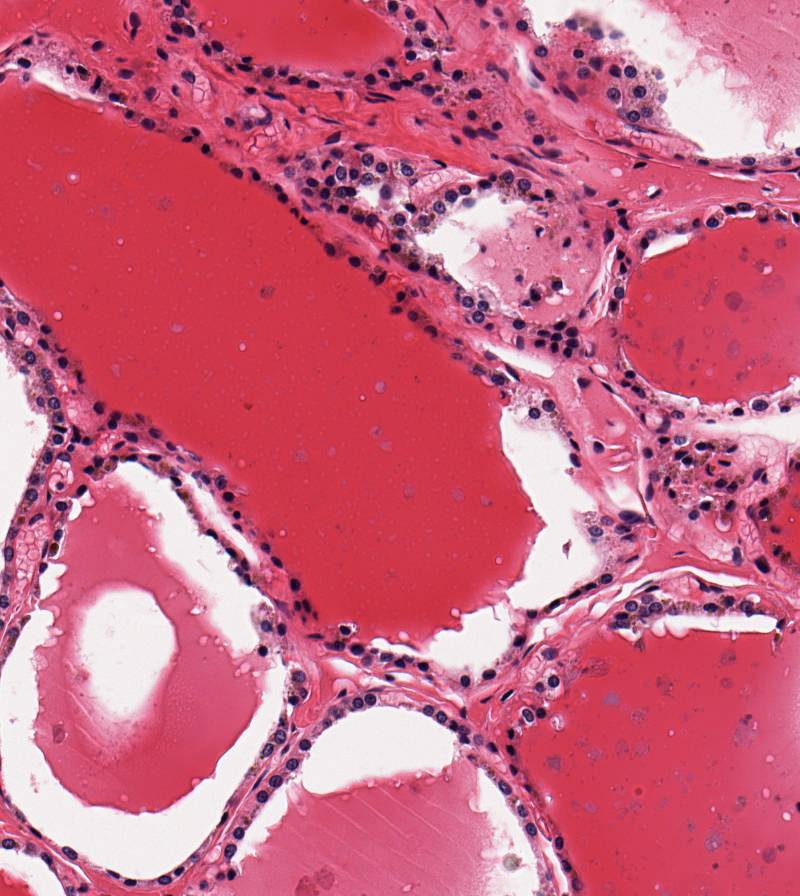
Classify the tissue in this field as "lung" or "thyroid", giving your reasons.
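It's thyroid. Most follicles are full of homogeneous deep pink colloid.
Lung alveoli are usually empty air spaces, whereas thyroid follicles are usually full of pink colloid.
Their lining is one layer of flattened to low cuboidal cells with small round dark nuclei.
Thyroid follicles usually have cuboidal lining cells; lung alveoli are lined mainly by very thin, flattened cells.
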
